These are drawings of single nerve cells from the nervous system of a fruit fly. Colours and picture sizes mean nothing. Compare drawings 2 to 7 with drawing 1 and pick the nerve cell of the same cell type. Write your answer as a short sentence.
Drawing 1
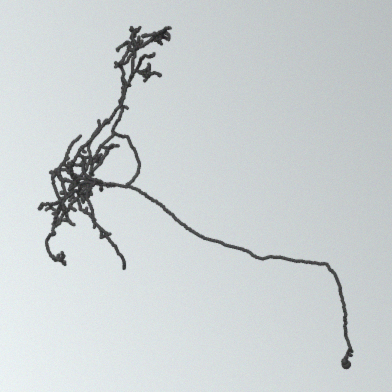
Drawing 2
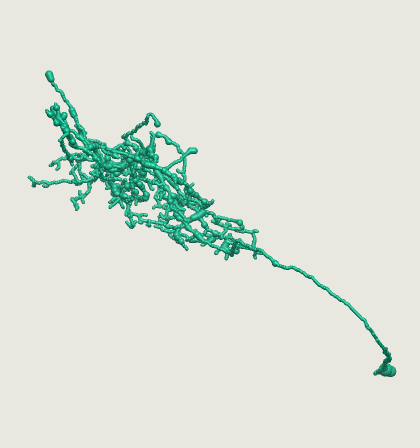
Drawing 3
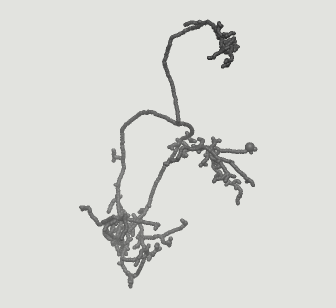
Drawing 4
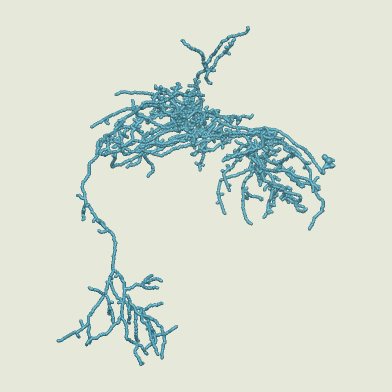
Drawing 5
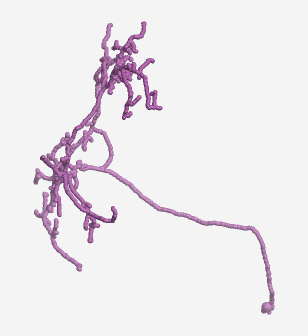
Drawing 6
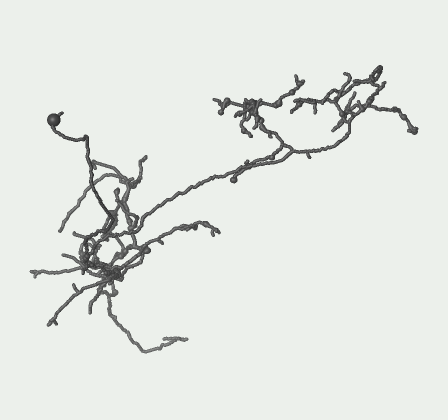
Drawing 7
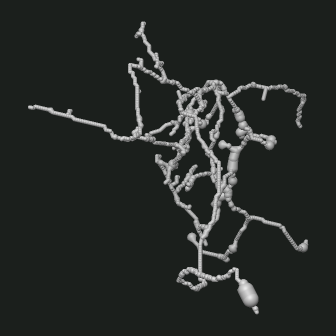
Drawing 5 is of the same cell type.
